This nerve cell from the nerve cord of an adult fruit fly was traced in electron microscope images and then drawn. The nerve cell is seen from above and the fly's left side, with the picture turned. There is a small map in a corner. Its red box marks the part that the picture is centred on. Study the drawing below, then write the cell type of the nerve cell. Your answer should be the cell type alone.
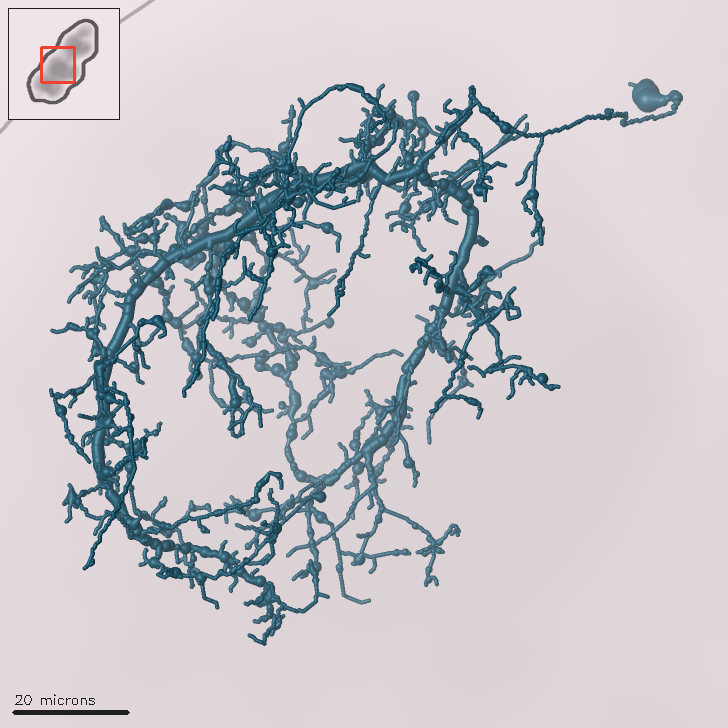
IN03A017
